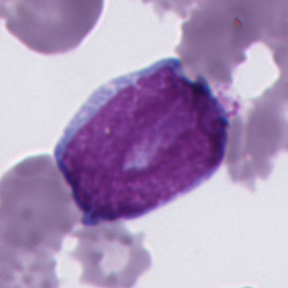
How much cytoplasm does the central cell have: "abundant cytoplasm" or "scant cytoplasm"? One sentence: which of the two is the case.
Its nucleus occupies most of the cell.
